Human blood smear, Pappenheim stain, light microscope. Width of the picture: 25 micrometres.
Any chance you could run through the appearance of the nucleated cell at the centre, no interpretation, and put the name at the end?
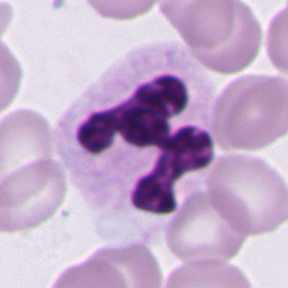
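Chromatin dark purple, coarsely clumped. No nucleoli visible. Cytoplasm plentiful, pale pinkish-lilac, holding fine faint lilac granules. Segmented neutrophil.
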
